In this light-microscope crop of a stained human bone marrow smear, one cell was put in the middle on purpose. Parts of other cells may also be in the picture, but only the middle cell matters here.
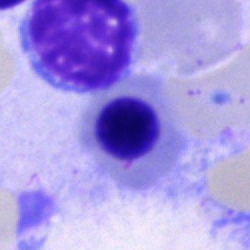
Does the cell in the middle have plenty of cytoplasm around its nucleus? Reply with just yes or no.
Yes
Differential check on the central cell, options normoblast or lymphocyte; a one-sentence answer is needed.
The cell at the central position in this crop is a normoblast.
